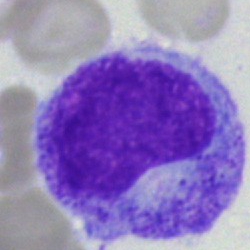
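Promyelocyte in a stained human bone marrow smear, the central cell. Its nucleus fills most of the cell and lies toward the upper left, indented on the lower right side so that it takes a kidney shape. In that indentation the cytoplasm looks paler and less granular. Elsewhere the cytoplasm is pale blue-grey, and it seems widest at the lower right.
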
